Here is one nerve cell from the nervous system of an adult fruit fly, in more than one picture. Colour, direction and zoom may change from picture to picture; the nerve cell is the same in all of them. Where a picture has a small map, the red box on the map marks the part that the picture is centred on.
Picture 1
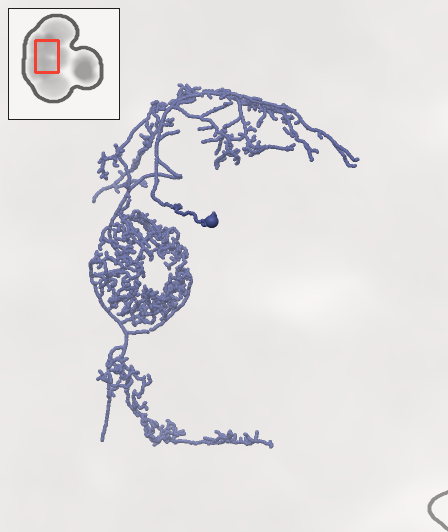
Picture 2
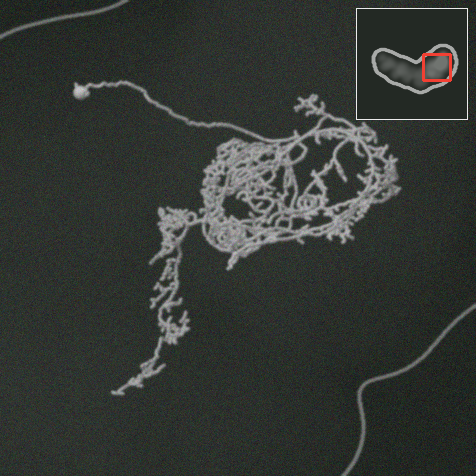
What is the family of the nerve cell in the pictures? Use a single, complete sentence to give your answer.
For family, the nerve cell is given as class CX.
